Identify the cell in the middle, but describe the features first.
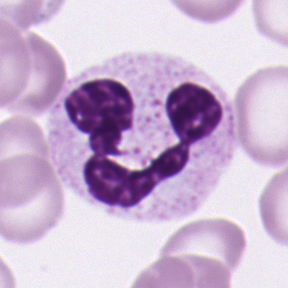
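Round, smooth cell outline. Lobes arranged in a curve opening upward. Fine pinkish-violet granules scattered evenly through cytoplasm. No vacuoles in cytoplasm. Identification: segmented neutrophil.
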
